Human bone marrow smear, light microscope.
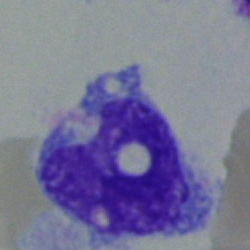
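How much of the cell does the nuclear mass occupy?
Most of it; the mass is deep purple.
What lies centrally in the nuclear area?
A round clear hole.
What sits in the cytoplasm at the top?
A small round clear vacuole.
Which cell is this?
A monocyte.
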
